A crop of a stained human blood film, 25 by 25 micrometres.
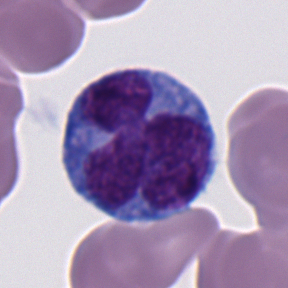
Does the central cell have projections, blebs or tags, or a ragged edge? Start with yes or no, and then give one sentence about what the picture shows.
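No. The cell outline is round and smooth.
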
